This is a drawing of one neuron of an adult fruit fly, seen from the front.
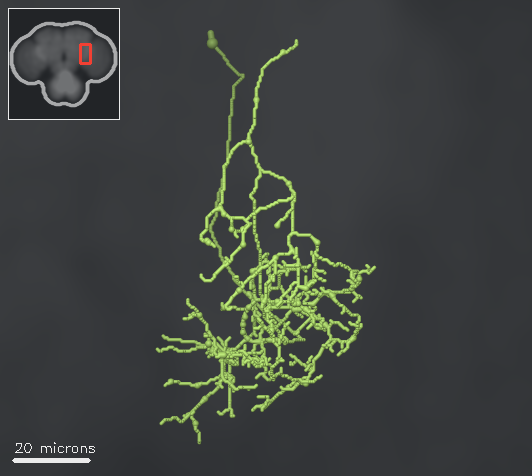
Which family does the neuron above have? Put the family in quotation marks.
"hemilineage VLPp1"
